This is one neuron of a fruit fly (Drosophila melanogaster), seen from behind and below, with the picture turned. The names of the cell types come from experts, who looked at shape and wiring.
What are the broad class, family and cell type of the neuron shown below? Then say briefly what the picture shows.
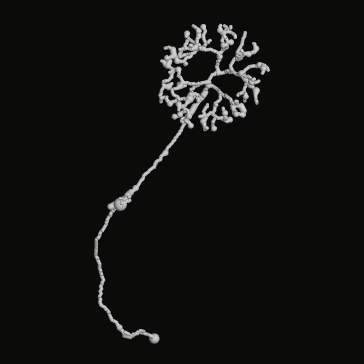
Its broad class is central-brain intrinsic neuron. Its family is hemilineage EBa1. Its cell type is ER3d_b. The cell body is at the bottom of the picture. As drawn here it is taller than it is wide.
